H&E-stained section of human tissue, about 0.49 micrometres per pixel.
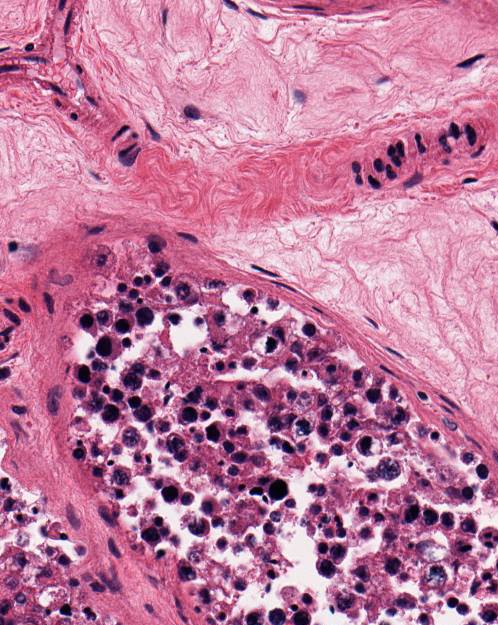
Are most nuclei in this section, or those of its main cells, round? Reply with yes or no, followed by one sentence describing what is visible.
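Yes. Many nuclei in the nest are round, small and densely dark-staining.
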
